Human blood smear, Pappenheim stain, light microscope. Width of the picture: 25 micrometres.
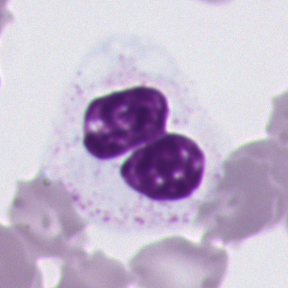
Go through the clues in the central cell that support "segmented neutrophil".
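Nucleus: two masses set diagonally, one upper left, one lower right. Chromatin dark purple and dense, with a few small pale spots.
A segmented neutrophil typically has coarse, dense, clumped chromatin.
The density of the chromatin here agrees with that. Cytoplasm abundant and very pale, almost colourless. Fine pinkish-violet granules sparsely scattered through it.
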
